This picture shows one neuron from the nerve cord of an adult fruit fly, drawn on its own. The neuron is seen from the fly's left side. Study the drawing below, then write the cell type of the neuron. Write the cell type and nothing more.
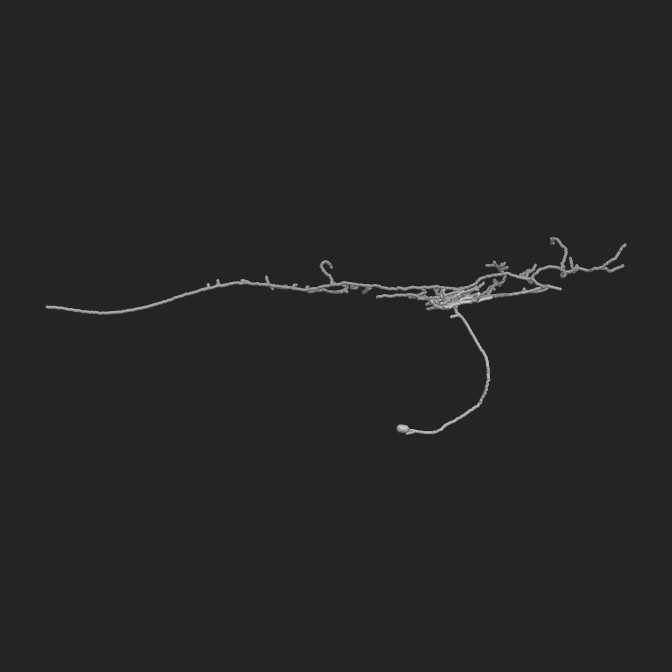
AN06B068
